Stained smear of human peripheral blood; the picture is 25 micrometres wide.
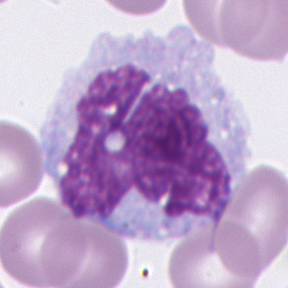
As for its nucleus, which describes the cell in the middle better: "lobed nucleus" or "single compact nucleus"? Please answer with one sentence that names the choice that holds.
There is a nucleus divided into separate segments in this cell.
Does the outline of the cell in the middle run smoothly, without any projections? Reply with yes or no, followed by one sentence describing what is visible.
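No. The cell outline is irregular, with a ruffled, scalloped border along the top.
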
